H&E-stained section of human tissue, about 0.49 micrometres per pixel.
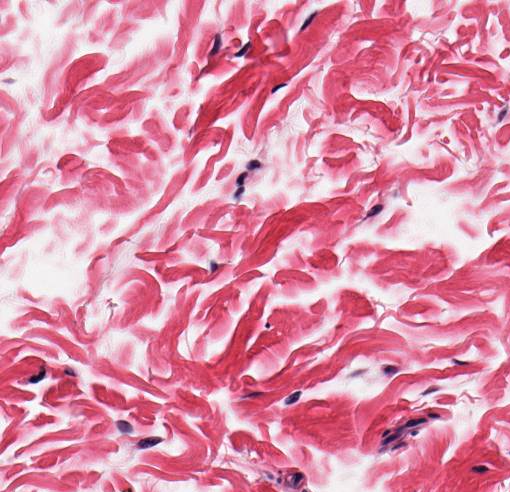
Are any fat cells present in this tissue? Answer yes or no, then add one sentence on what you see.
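No. No fat cells are present in the field.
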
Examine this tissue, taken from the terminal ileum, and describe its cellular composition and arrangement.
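Everywhere I look there are thick, wavy pink collagen bundles, running in many different directions. Some are cut lengthwise, so they show as long ribbons, while others come out as short curled or rounded profiles. The nuclei, I notice, are few and scattered, lying along the edges of the bundles. They're small and dark blue, mostly elongated or spindle-shaped.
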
